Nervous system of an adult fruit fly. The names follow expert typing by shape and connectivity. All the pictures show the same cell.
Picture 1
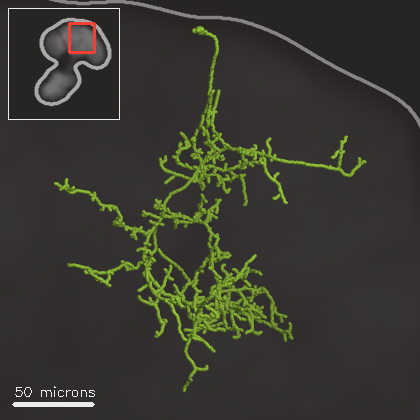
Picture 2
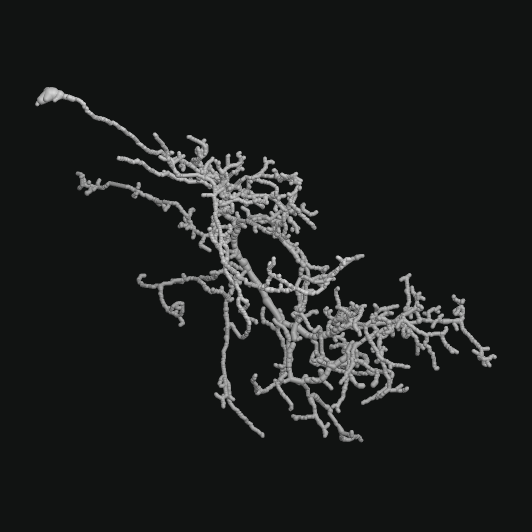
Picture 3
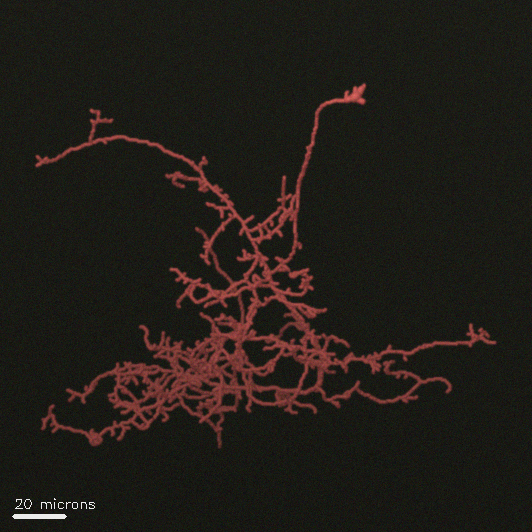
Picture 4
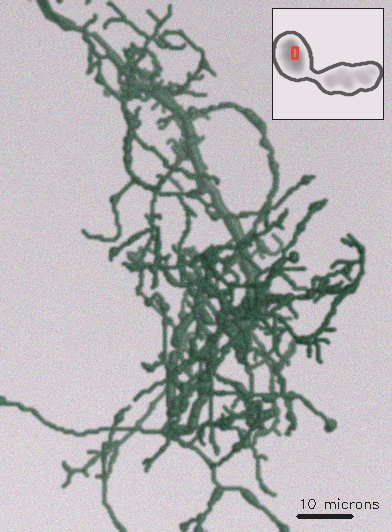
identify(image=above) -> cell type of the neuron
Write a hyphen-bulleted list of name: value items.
- cell type: PS002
